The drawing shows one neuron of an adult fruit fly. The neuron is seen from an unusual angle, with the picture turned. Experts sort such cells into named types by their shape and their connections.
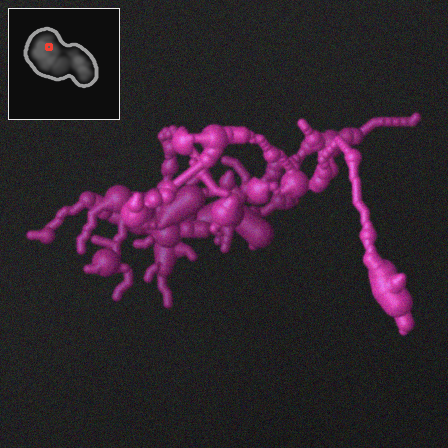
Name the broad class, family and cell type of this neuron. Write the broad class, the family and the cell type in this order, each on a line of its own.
optic-lobe intrinsic neuron
T
T5d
